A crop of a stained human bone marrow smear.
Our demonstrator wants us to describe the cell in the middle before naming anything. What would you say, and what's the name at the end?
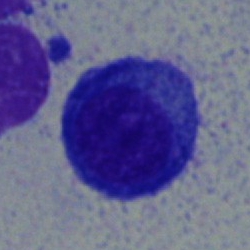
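Round outline. Cytoplasm stained deep blue, its rim widest on the upper right. Chromatin finely textured, not coarsely clumped. This is a plasma cell.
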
